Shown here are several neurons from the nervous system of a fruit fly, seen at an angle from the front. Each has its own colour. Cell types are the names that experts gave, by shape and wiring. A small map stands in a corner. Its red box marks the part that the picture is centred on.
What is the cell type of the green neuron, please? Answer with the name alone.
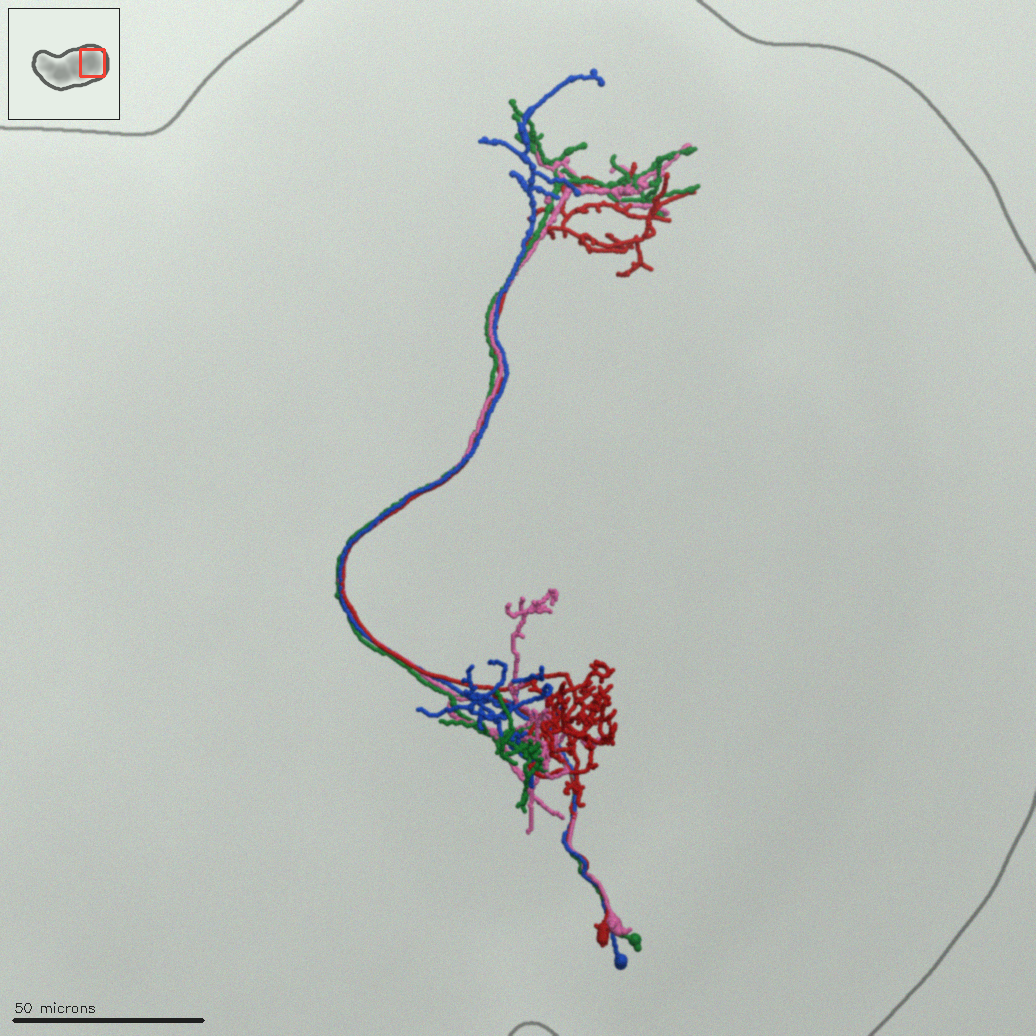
M_vPNml77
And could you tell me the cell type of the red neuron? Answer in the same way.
M_vPNml67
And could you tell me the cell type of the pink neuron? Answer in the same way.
M_vPNml75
